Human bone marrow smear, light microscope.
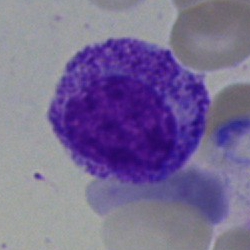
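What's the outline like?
Roughly round, with a finely bumpy edge.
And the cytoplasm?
Packed with coarse dark purple granules, its rim widest at the top and right, with a paler patch beside the nucleus on the right.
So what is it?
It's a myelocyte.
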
